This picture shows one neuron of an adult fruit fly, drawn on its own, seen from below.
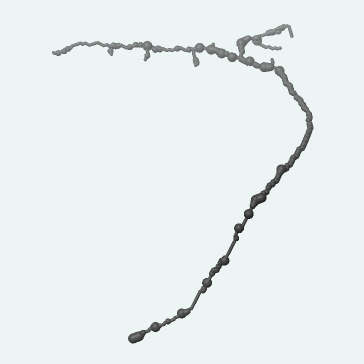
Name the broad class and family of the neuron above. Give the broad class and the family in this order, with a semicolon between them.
sensory neuron entering the nerve cord; class mechanosensory tactile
